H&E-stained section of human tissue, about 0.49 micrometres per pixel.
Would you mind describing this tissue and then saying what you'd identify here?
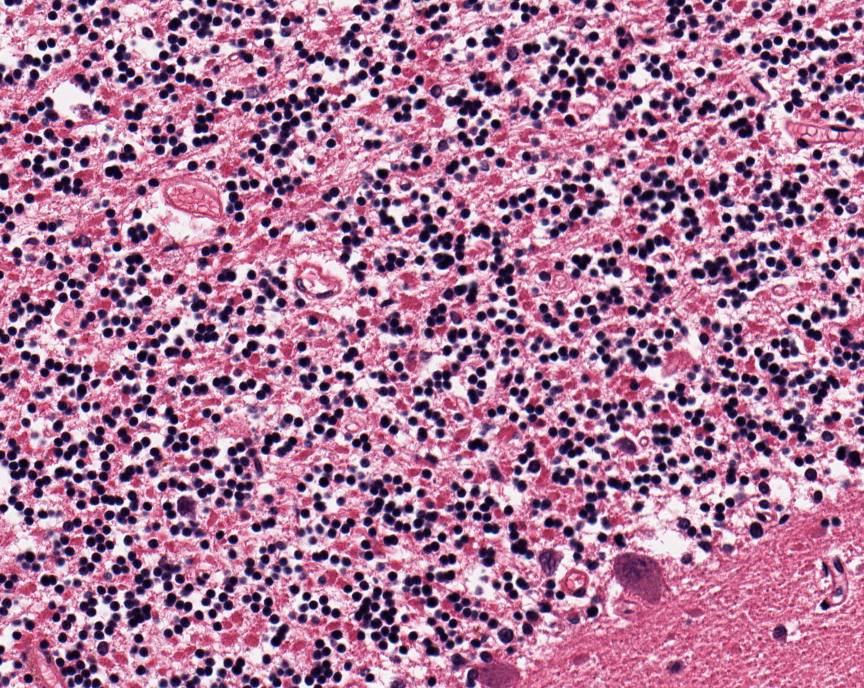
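Most of the field is packed with small dark nuclei, with a paler pink zone of few nuclei in the lower right corner. They're small, round and deeply stained, with hardly any visible cytoplasm. That pale zone is finely fibrillar and pink, with just scattered small nuclei. Small thin-walled vessels, cut in cross-section, sit among the dark nuclei, several in the upper left half. It's cerebellum.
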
